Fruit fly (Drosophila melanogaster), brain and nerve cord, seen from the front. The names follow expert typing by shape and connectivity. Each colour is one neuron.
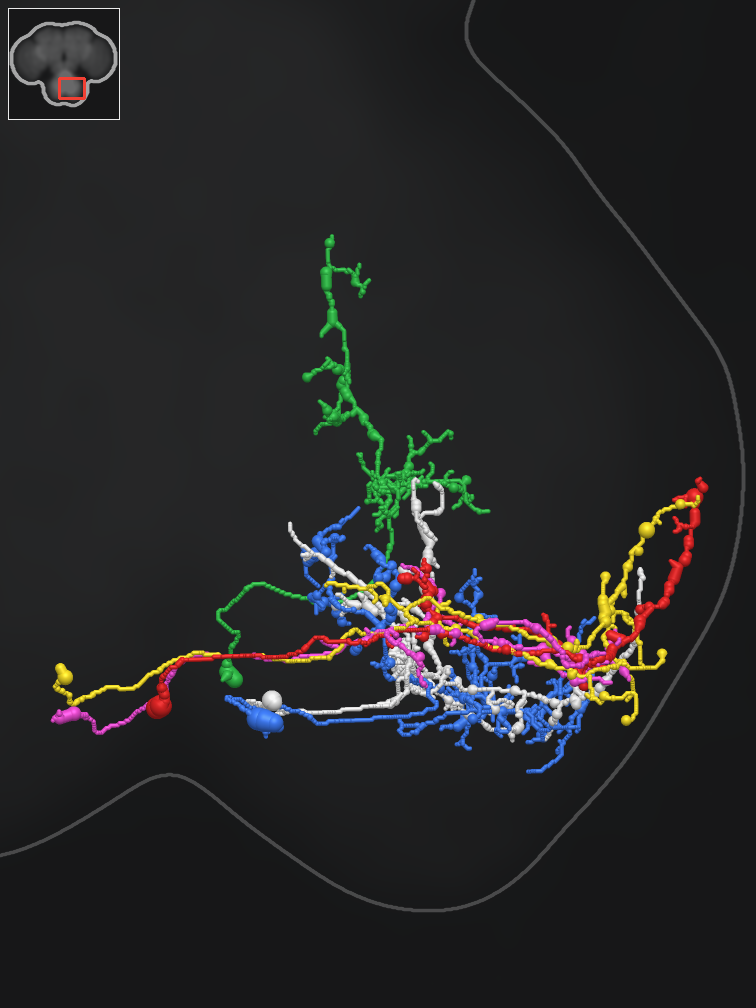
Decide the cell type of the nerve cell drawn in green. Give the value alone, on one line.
IN14A077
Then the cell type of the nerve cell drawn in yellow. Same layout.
IN14A114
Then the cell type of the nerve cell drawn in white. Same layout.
IN14A038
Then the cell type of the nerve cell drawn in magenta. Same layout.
IN14A086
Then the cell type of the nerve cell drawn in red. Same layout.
IN14A096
